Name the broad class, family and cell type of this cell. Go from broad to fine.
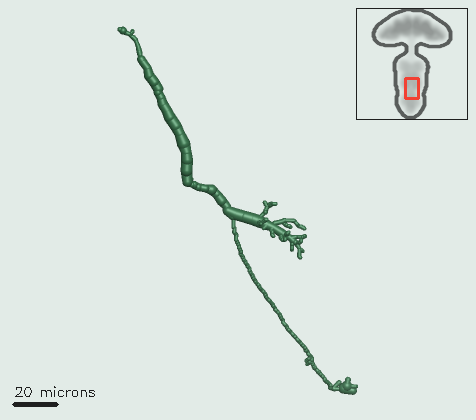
nerve-cord intrinsic neuron; hemilineage 08B; IN08B036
